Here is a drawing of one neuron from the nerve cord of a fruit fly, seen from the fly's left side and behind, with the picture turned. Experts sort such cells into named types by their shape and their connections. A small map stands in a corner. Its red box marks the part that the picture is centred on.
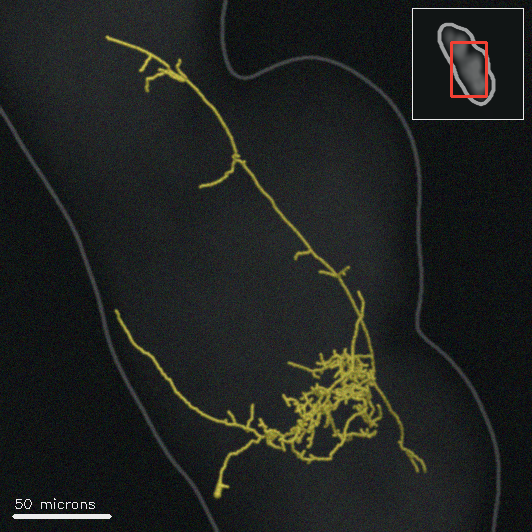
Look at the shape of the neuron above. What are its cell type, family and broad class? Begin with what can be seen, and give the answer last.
From top to bottom in the picture it spans about 250 microns. Dozens of branch ends can be seen. The cell type is IN17A090. The family is hemilineage 17A. Its broad class is nerve-cord intrinsic neuron.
